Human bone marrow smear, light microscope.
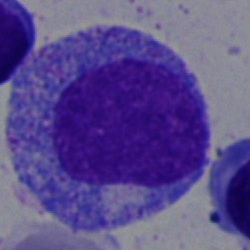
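Promyelocyte: note the nucleus set off-centre toward the upper right. Its chromatin is fine and fairly evenly spread, without coarse clumps. Plentiful blue-grey cytoplasm forms a broad rim, widest on the left and lower side.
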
